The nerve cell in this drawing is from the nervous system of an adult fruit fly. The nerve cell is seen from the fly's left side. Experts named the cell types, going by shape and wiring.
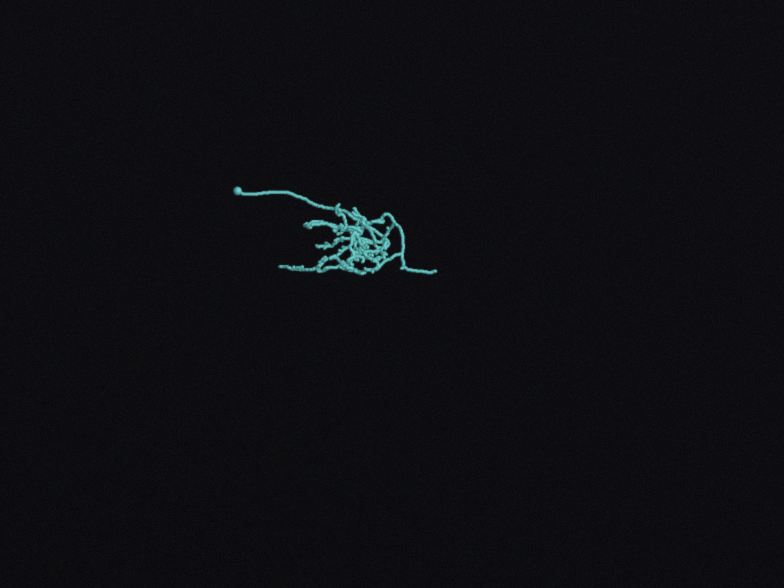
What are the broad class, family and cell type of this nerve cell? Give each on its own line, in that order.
nerve-cord intrinsic neuron
hemilineage 11B
IN11B018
